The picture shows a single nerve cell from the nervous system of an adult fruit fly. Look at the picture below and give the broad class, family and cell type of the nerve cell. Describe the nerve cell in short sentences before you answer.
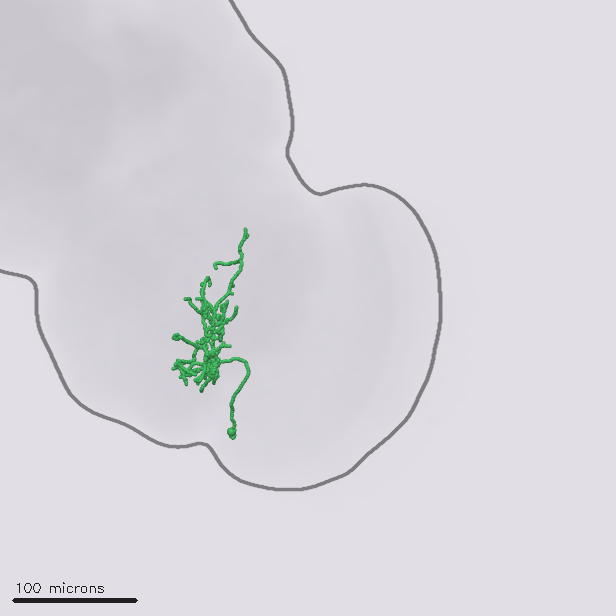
From top to bottom in the picture it spans about 170 microns. As drawn here it is more than twice as tall as it is wide. Its broad class is central-brain intrinsic neuron. Its family is hemilineage VLPl4_dorsal. Its cell type is AVLP013.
